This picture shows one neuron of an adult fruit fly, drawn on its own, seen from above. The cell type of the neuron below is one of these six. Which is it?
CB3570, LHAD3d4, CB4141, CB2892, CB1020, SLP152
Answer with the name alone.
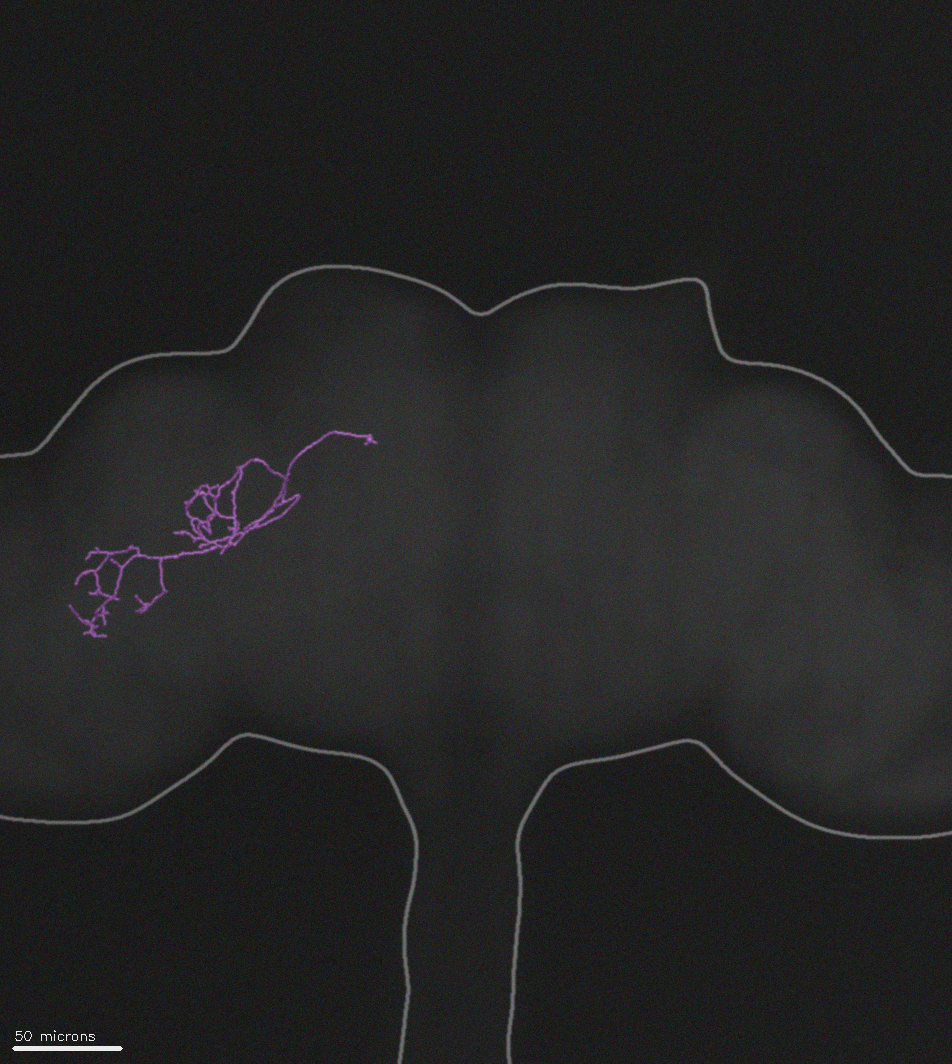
CB2892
